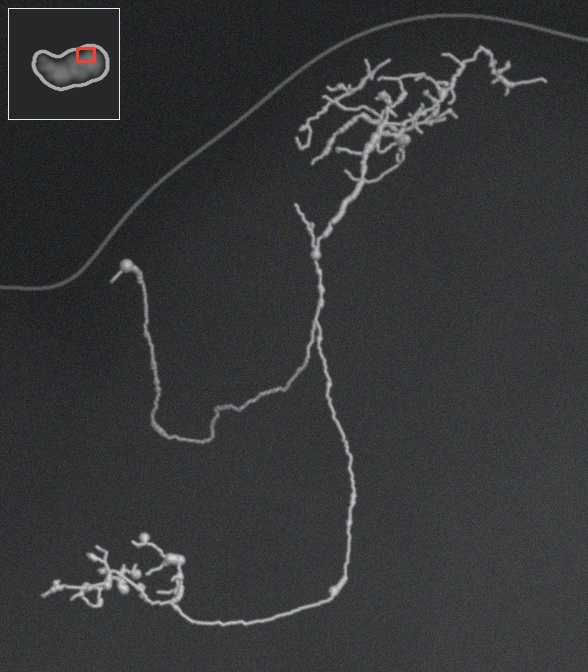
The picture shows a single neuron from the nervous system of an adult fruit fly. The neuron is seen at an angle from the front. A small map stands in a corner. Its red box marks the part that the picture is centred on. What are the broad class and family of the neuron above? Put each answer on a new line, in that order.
central-brain intrinsic neuron
hemilineage SIPp1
